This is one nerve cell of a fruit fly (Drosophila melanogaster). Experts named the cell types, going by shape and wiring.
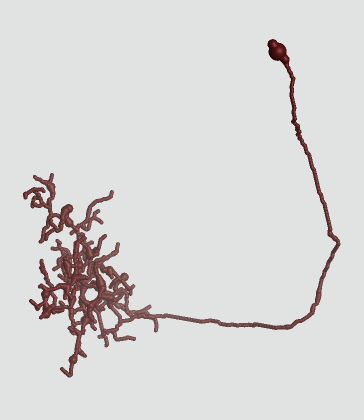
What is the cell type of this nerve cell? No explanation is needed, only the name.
Cm3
